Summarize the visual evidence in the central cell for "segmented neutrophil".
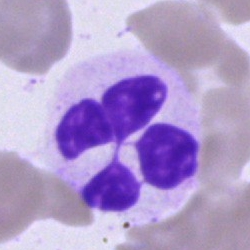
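Start with the nucleus: it is split into four separate lobes. Now look for the thin thread that joins the lowest lobe to the lobes above it.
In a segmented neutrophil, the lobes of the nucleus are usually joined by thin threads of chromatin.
So that thread fits the segmented neutrophil well. The chromatin is dense and dark purple, with a few paler patches. In the cytoplasm you'll find fine, faint purple granules.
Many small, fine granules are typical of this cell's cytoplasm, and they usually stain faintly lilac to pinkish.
Their fineness and faintness go with that, but their purple tone is not quite the usual lilac to pinkish.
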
